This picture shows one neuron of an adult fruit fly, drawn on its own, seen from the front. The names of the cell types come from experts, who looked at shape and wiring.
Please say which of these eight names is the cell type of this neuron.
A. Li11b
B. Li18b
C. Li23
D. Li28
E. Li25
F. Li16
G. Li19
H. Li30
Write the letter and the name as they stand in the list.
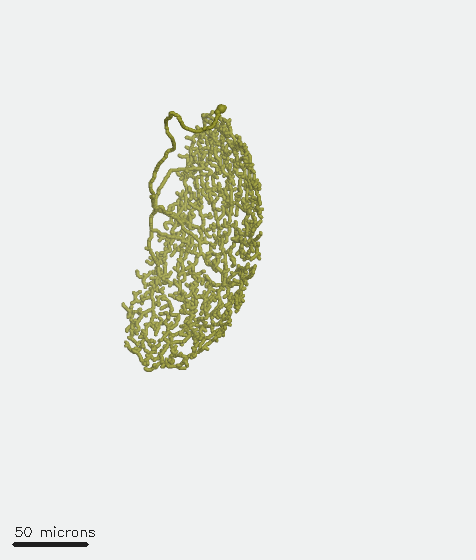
A. Li11b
